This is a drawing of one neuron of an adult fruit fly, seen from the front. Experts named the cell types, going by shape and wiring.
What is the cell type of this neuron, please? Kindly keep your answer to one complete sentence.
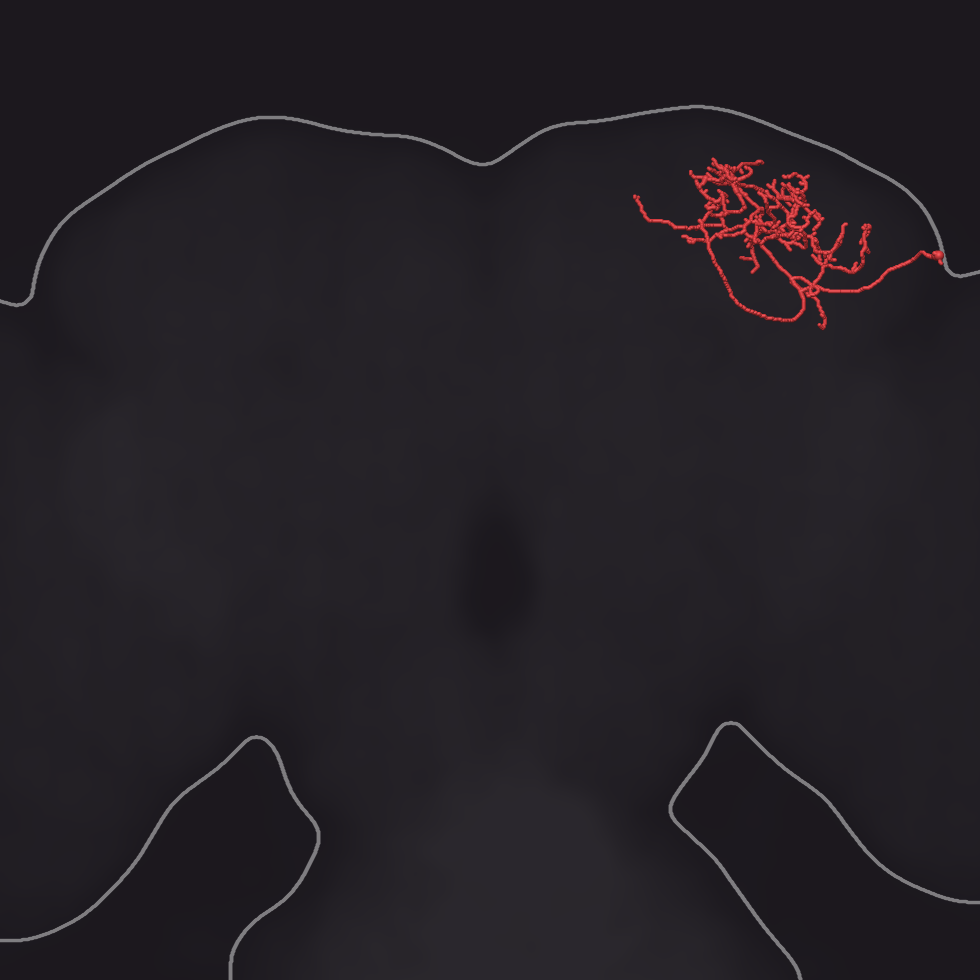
To the cell type SLP012 belongs this neuron.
